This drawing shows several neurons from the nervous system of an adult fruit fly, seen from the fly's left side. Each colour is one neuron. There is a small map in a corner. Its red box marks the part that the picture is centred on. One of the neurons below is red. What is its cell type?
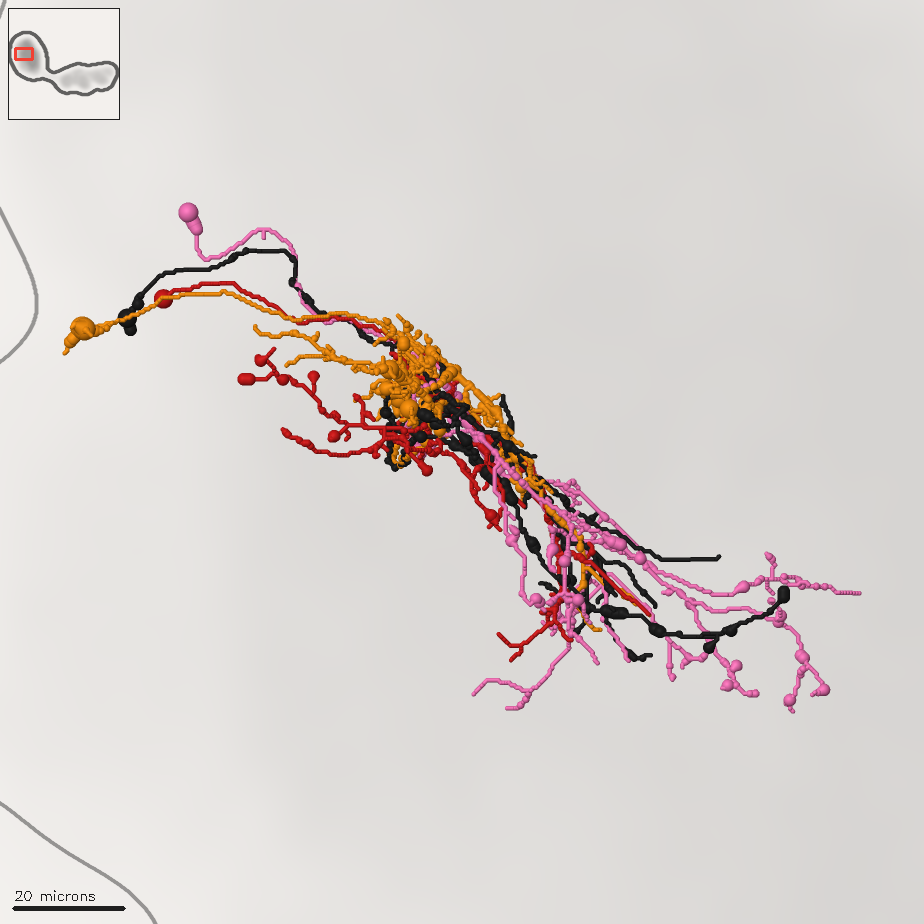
CB3992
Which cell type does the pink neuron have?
LAL094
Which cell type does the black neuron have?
LAL089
